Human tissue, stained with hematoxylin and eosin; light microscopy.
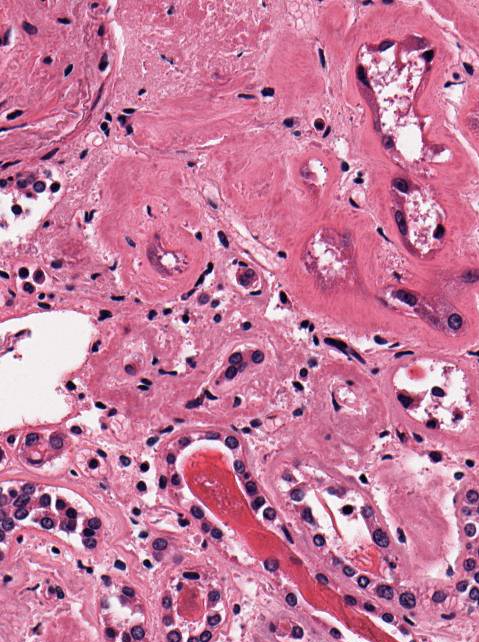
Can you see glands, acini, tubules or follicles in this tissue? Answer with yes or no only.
Yes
